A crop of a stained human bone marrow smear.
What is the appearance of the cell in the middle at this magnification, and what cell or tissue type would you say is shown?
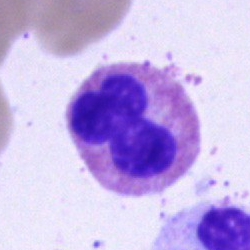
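Look first at the outline, which is round and smooth. The chromatin is dense and stains dark purple, and no nucleoli can be seen in the nucleus. Fine pinkish granules fill the cytoplasm. The cell is an eosinophil.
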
